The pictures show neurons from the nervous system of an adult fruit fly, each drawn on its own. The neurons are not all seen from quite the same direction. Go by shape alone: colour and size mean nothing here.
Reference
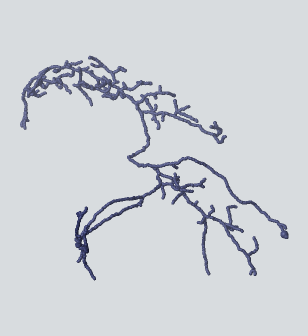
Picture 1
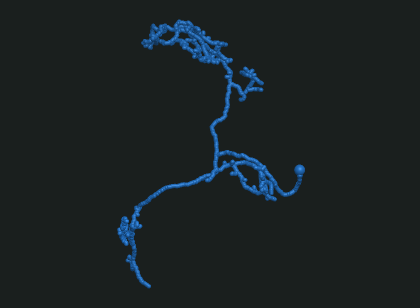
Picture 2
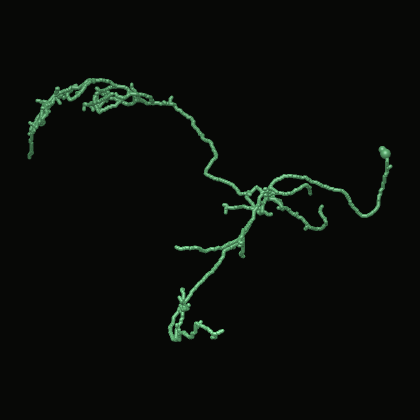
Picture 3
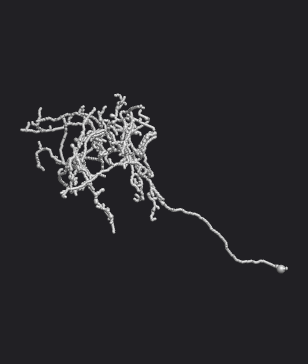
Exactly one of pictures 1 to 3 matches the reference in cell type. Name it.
1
